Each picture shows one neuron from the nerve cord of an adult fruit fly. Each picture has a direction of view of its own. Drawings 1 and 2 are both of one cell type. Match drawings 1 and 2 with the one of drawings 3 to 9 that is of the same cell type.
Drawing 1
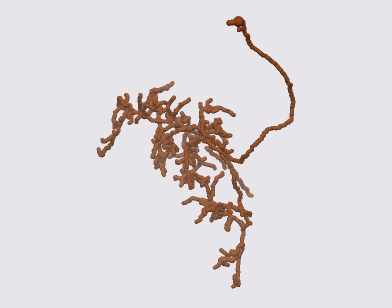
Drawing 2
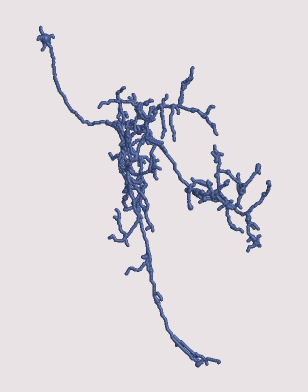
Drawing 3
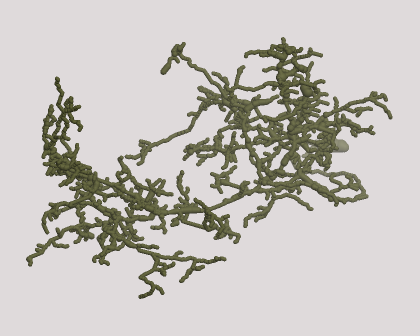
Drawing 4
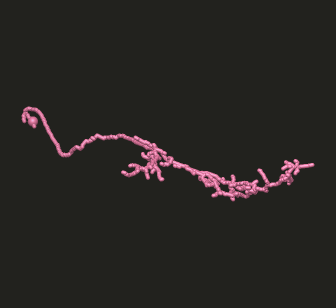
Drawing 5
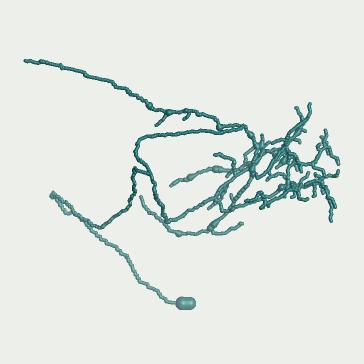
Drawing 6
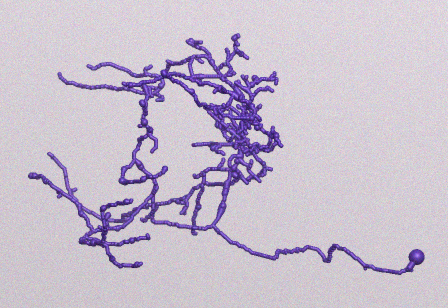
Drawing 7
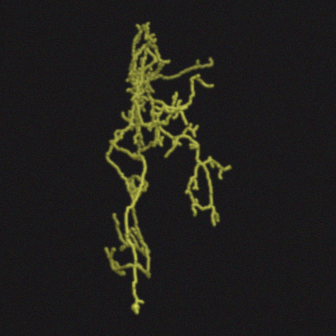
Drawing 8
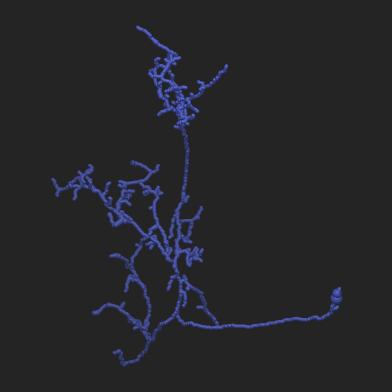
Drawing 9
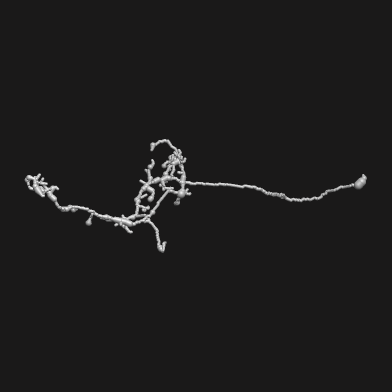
6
